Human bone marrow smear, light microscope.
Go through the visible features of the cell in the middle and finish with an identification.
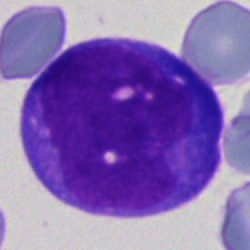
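Fine chromatin is spread evenly through the nucleus, with no coarse clumps. A thin rim of deep blue cytoplasm surrounds the nucleus. A few small white clear spots lie over the nucleus. The cell surface shows no projections or blebs. This cell is a blast.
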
